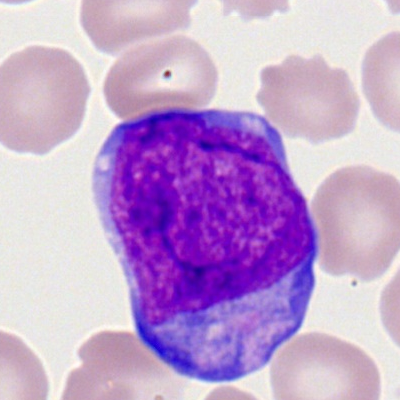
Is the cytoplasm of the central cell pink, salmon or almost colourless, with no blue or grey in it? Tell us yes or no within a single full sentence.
No, in this cell the cytoplasm is strongly blue.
